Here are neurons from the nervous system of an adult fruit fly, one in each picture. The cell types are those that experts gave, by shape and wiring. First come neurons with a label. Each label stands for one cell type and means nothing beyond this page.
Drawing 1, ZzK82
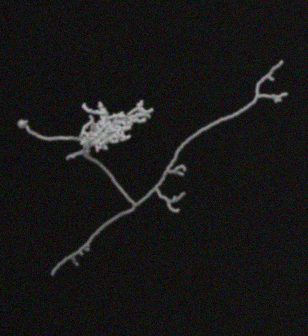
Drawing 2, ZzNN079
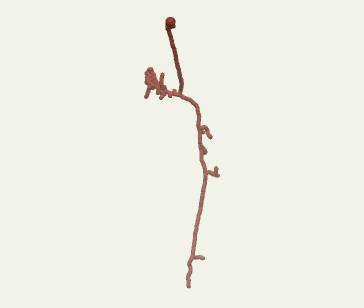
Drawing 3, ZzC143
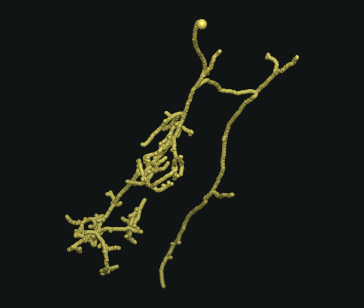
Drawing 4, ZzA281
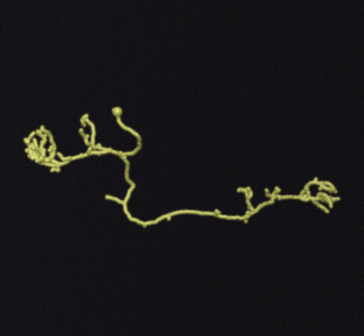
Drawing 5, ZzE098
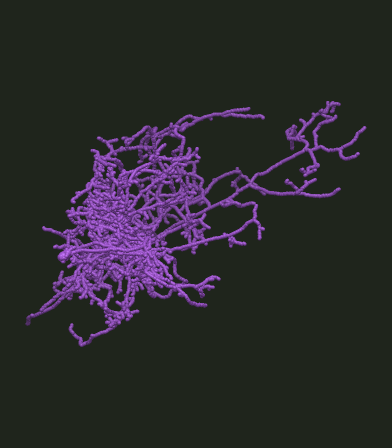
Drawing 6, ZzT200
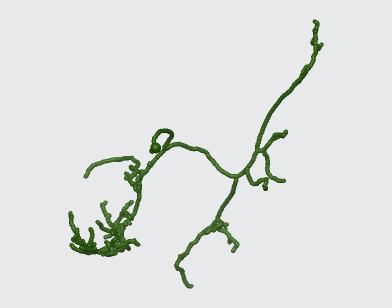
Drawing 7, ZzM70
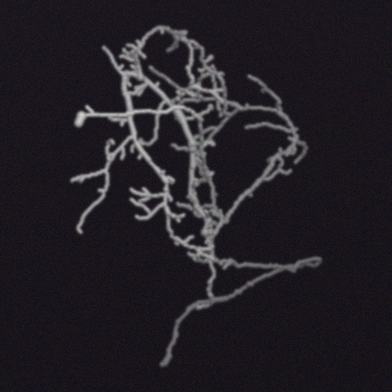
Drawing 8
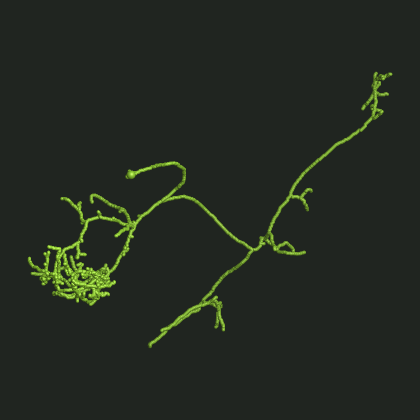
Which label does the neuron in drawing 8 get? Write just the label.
ZzT200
